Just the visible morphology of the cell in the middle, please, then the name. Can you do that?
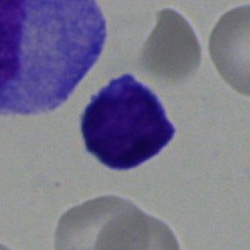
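A roughly rounded outline with a slightly bumpy, uneven edge bounds this cell. Dense chromatin stains deep purple throughout. Almost no cytoplasm is visible around the nucleus, and no vacuoles are visible anywhere in the cell. The cell is a lymphocyte.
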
